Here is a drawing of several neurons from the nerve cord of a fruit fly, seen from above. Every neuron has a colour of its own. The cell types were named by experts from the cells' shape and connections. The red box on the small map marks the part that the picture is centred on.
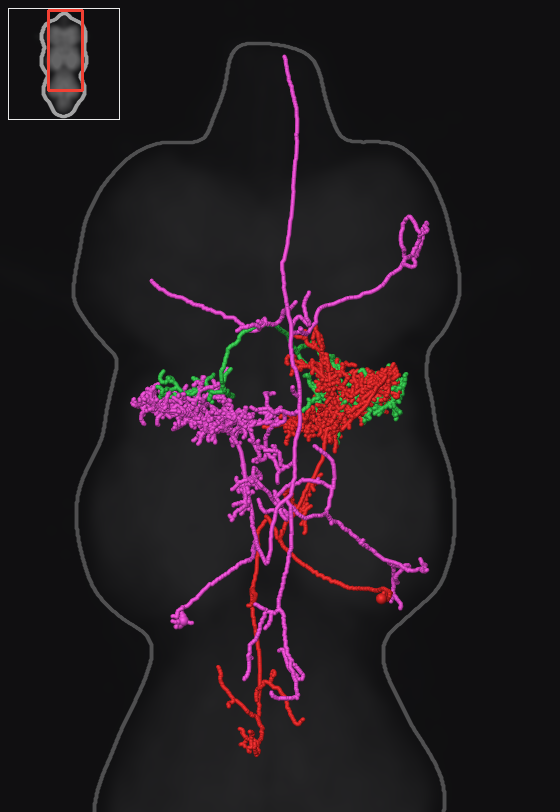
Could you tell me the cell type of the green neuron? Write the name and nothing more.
IN06B067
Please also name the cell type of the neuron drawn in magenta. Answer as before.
AN23B001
